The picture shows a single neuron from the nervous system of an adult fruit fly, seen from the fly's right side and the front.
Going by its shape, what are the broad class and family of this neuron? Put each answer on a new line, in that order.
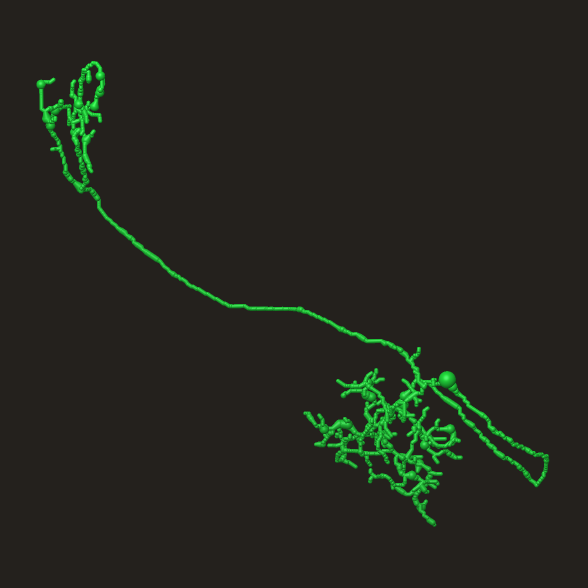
optic-lobe intrinsic neuron
Tm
